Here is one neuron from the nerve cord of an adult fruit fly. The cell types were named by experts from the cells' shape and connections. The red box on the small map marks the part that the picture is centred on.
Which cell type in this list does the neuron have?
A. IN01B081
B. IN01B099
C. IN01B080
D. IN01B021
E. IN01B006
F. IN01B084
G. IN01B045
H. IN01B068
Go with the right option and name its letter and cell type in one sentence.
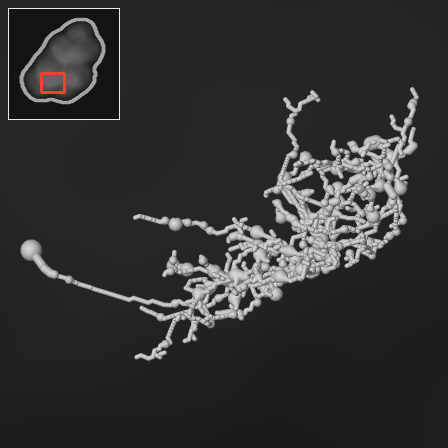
Cell type IN01B080 is what the neuron is, as option C states.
